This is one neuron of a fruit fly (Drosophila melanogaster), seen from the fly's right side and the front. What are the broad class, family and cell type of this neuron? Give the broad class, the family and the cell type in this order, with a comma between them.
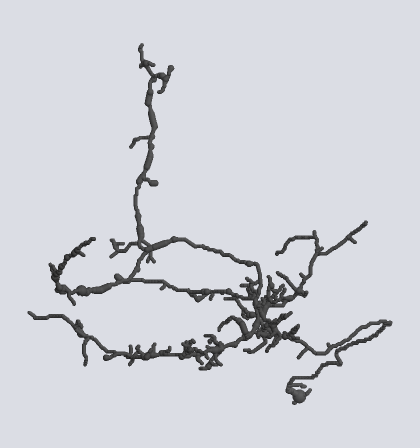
nerve-cord intrinsic neuron, hemilineage 14A, IN14A028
